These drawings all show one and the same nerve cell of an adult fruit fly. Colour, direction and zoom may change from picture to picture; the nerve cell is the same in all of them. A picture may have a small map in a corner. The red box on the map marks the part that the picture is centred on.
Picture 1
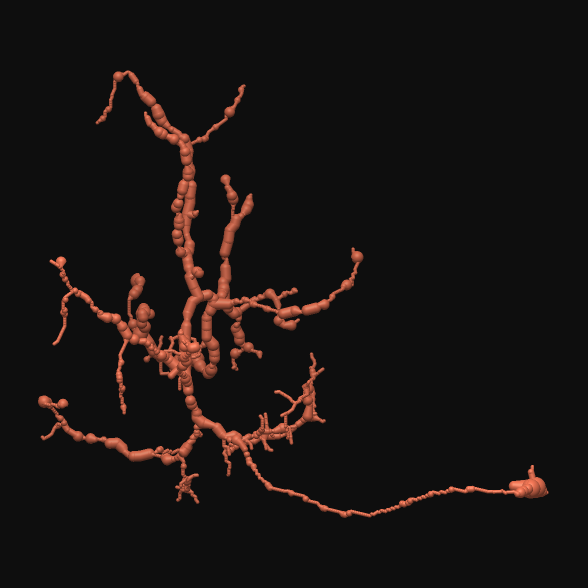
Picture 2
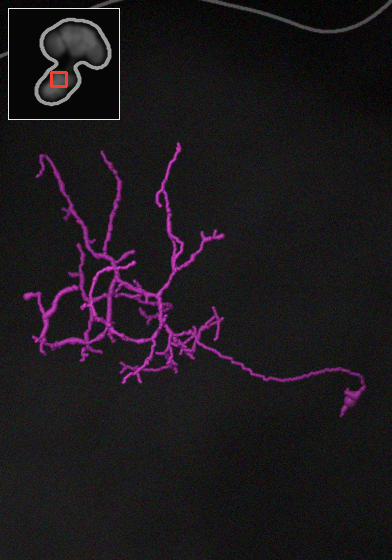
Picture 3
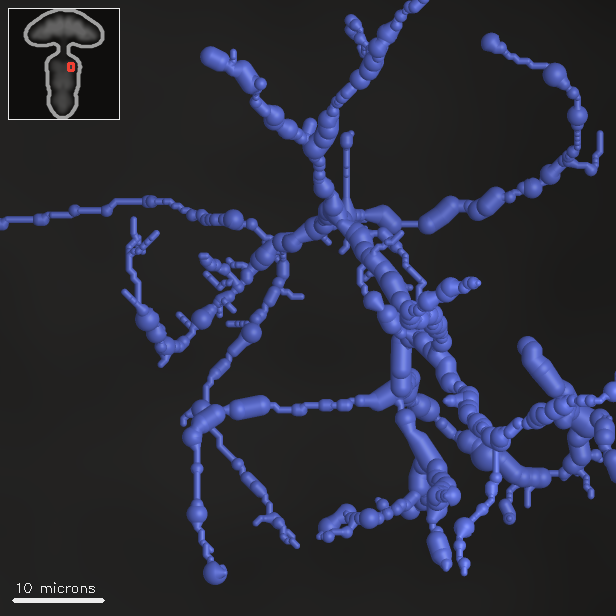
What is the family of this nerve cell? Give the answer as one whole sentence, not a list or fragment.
The nerve cell takes hemilineage 13B as its family.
